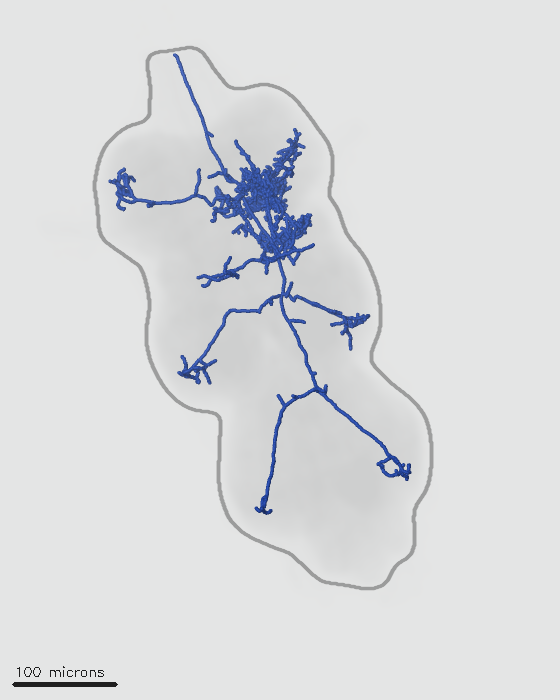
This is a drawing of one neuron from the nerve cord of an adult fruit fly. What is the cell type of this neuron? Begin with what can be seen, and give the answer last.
From top to bottom in the picture it spans about 450 microns. Dozens of branch ends can be seen. This is an ascending neuron. It is of cell type AN04A001.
